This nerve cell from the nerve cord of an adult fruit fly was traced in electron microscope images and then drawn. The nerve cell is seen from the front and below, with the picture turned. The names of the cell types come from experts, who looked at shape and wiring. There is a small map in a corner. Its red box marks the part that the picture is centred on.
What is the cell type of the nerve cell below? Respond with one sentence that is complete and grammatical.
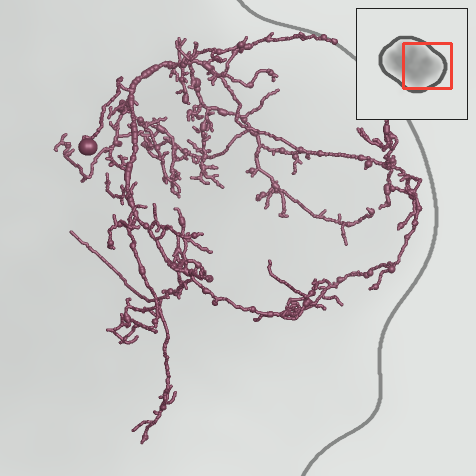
Among cell types, the one for this nerve cell is IN04B050.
